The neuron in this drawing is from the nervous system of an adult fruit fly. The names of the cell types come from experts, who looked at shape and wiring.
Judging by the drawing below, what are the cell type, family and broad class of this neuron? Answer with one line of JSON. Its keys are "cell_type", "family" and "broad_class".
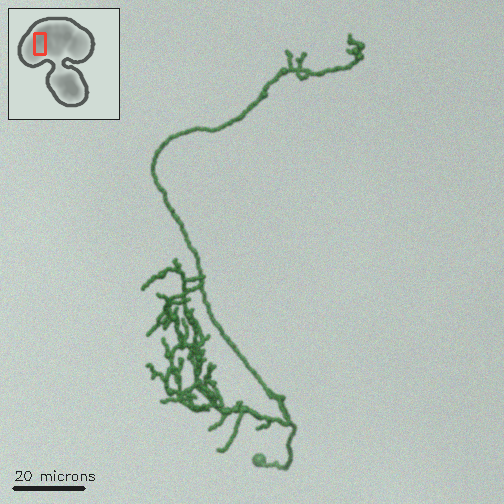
{"cell_type": "LC24", "family": "LC", "broad_class": "visual projection neuron"}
